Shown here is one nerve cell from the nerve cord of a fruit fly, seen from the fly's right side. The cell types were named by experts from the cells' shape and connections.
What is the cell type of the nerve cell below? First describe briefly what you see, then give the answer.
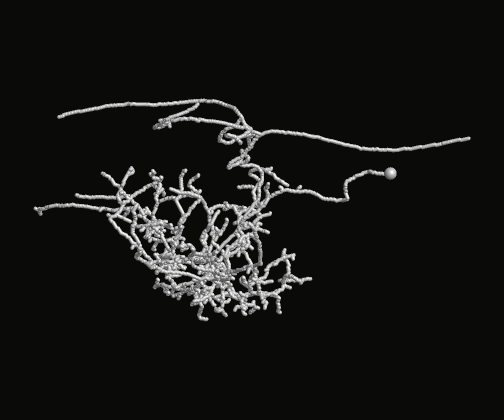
Dozens of branch ends can be seen. In this view it is wider than it is tall. Its broad class is ascending neuron. The cell type is AN08B026.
